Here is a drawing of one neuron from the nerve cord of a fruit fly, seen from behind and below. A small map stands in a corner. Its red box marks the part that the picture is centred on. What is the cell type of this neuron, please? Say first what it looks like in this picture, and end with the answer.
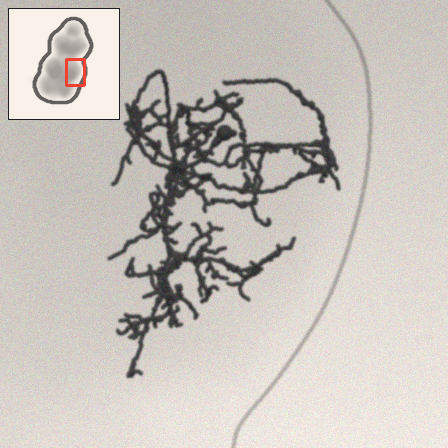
The picture shows dozens of branch ends. As drawn here it is taller than it is wide. It is a nerve-cord intrinsic neuron. The cell type is IN20A.22A067.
